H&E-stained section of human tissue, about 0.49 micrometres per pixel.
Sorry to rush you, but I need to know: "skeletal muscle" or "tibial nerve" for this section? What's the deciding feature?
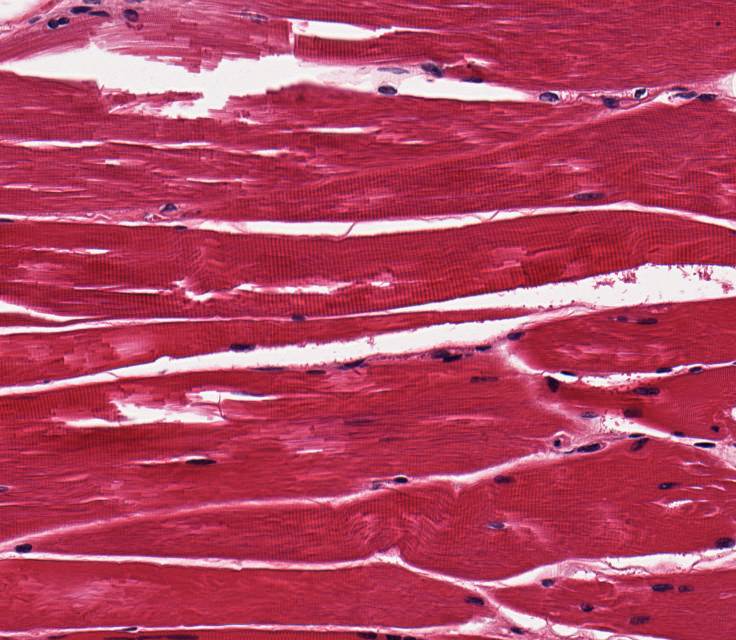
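This is skeletal muscle. Long, unbranched-looking fibres run roughly horizontally and in parallel across the whole field.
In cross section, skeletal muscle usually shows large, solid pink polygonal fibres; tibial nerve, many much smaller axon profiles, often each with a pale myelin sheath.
The fibre cytoplasm is deeply and evenly eosinophilic, a strong pink-red, in keeping with solid fibres. Dark, flattened nuclei, elongated along the fibres, lie at their edges.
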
